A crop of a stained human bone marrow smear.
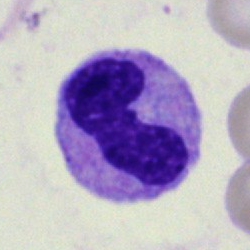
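Band neutrophil, central cell, stained human bone marrow smear. The nucleus, curved and bean-like, has a deep notch entering from the right side, I note. Its chromatin is dark purple and coarsely clumped; no nucleoli are visible, and I find no vacuoles in the cytoplasm.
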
